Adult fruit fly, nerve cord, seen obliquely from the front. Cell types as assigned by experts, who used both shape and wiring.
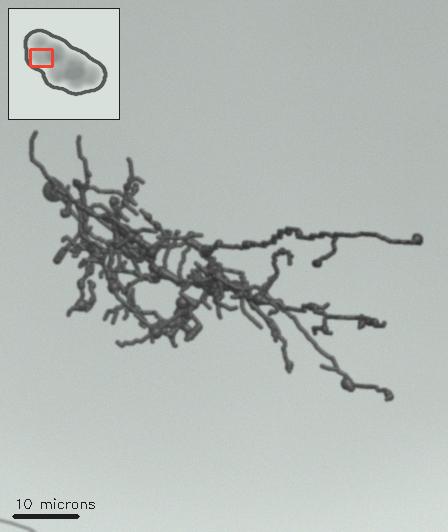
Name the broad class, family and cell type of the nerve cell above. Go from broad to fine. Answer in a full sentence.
A nerve-cord intrinsic neuron of hemilineage 01B, type IN01B084.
